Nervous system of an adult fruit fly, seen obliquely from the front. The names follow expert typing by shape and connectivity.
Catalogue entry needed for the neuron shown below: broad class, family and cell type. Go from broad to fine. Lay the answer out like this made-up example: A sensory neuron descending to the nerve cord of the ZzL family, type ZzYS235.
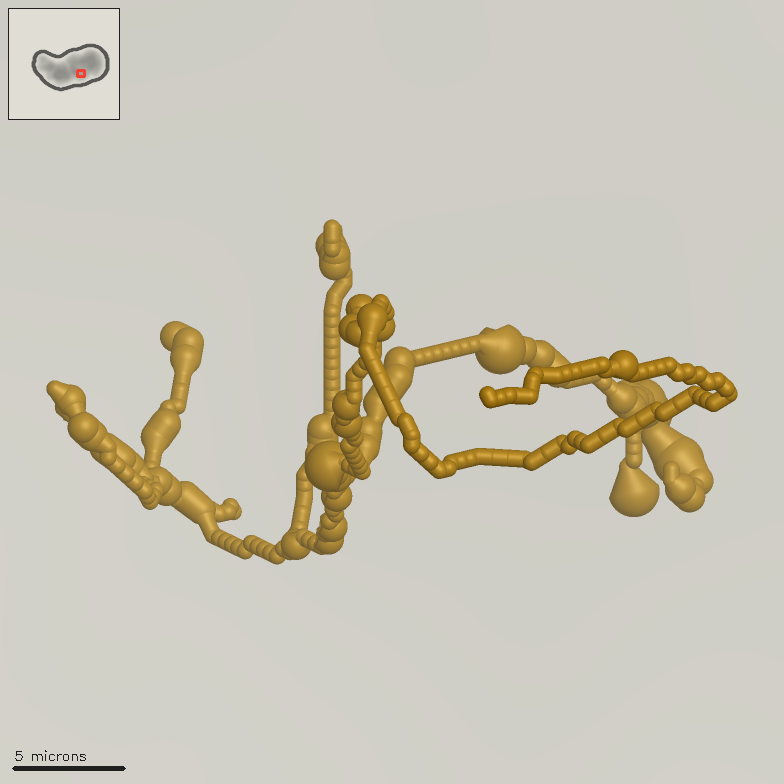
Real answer: A sensory neuron entering the brain of class olfactory, type ORN_VL1.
